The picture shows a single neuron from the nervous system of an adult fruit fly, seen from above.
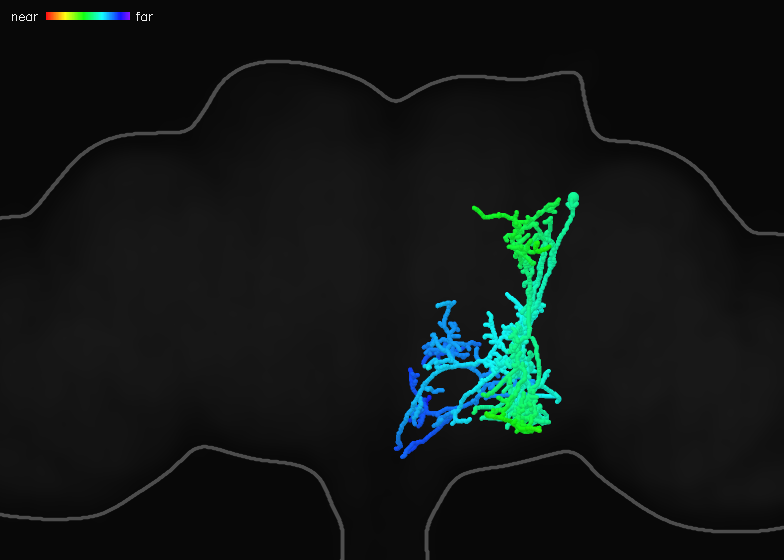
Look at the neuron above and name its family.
hemilineage WEDa2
